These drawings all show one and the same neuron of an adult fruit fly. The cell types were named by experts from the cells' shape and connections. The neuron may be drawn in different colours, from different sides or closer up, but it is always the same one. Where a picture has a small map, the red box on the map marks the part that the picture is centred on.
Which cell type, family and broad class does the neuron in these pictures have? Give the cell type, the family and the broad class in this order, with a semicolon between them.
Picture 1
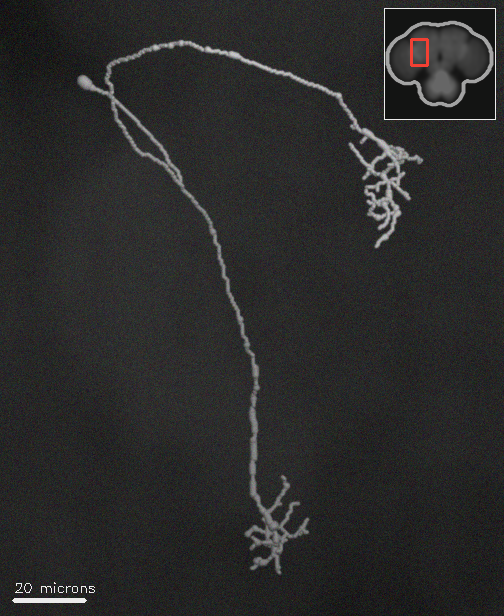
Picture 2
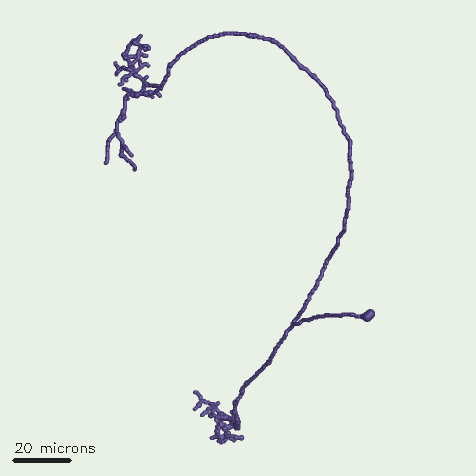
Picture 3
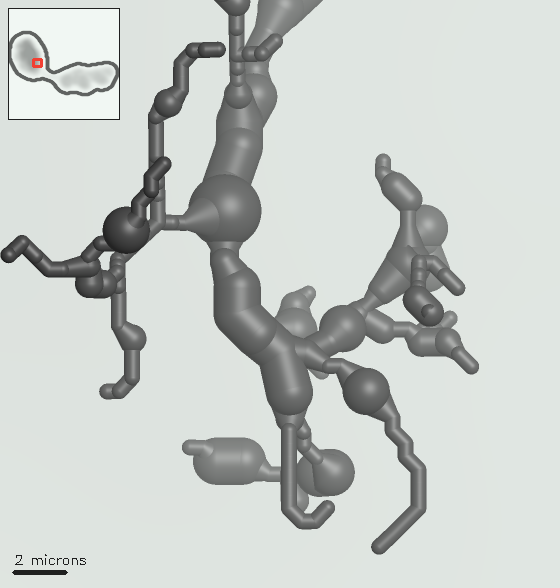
LC9; hemilineage VPNd3; visual projection neuron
